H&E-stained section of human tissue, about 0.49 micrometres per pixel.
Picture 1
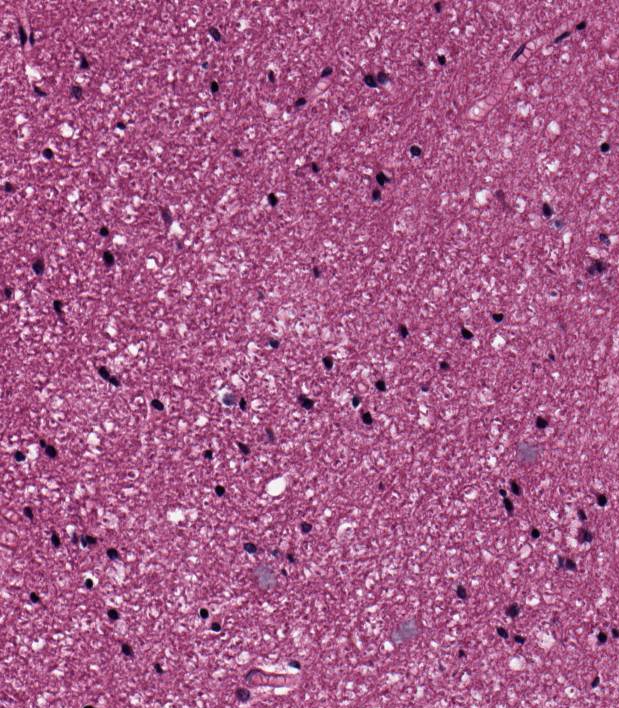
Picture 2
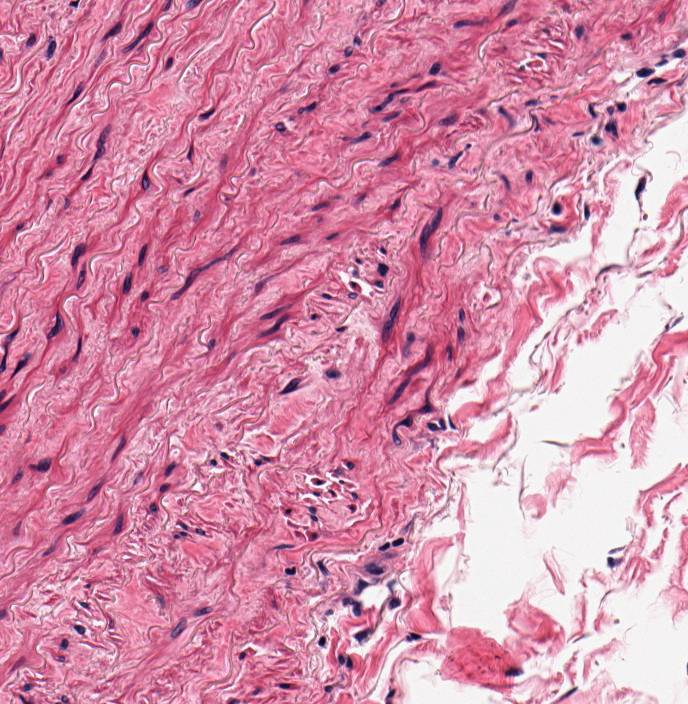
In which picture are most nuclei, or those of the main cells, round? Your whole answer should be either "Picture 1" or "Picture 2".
Picture 1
